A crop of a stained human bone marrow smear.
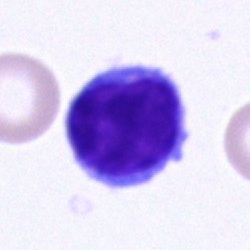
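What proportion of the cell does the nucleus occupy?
Nearly the whole cell, leaving only a very thin, deep blue rim of cytoplasm.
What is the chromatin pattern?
Dark and dense, coarse and blotchy.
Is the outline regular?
No: a small bleb of cytoplasm projects from the right edge of the cell.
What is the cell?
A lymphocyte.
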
